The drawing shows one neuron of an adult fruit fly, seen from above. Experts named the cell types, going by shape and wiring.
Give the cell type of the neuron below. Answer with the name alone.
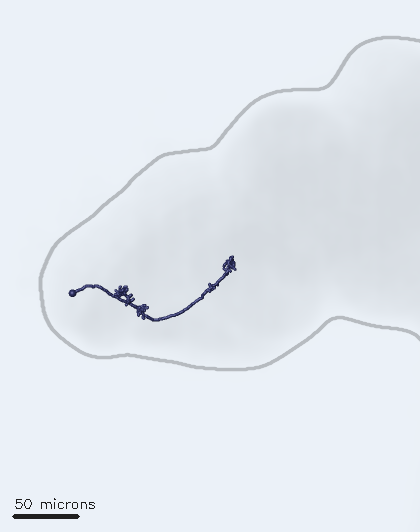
Tm5Y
